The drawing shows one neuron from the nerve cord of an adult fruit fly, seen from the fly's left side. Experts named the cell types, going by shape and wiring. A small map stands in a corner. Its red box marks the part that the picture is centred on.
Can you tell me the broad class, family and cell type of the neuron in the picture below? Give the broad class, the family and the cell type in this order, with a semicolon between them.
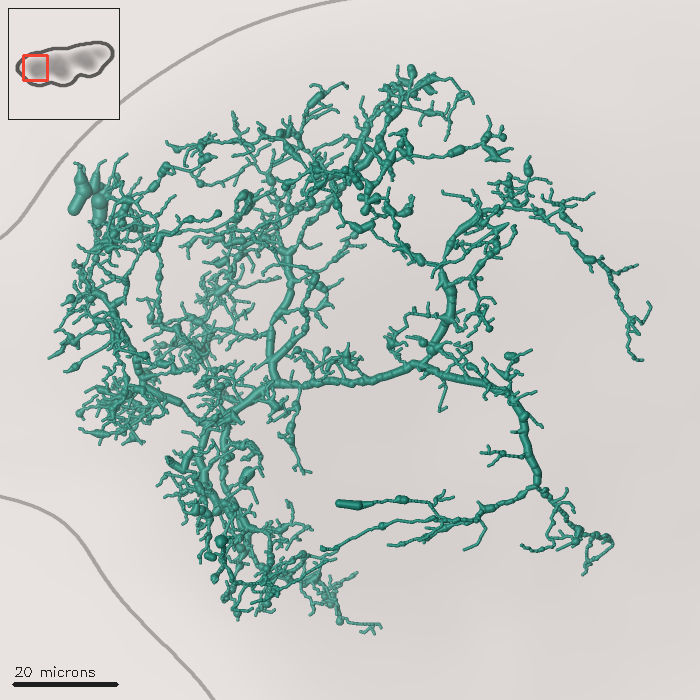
nerve-cord intrinsic neuron; hemilineage 17A; IN17A017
